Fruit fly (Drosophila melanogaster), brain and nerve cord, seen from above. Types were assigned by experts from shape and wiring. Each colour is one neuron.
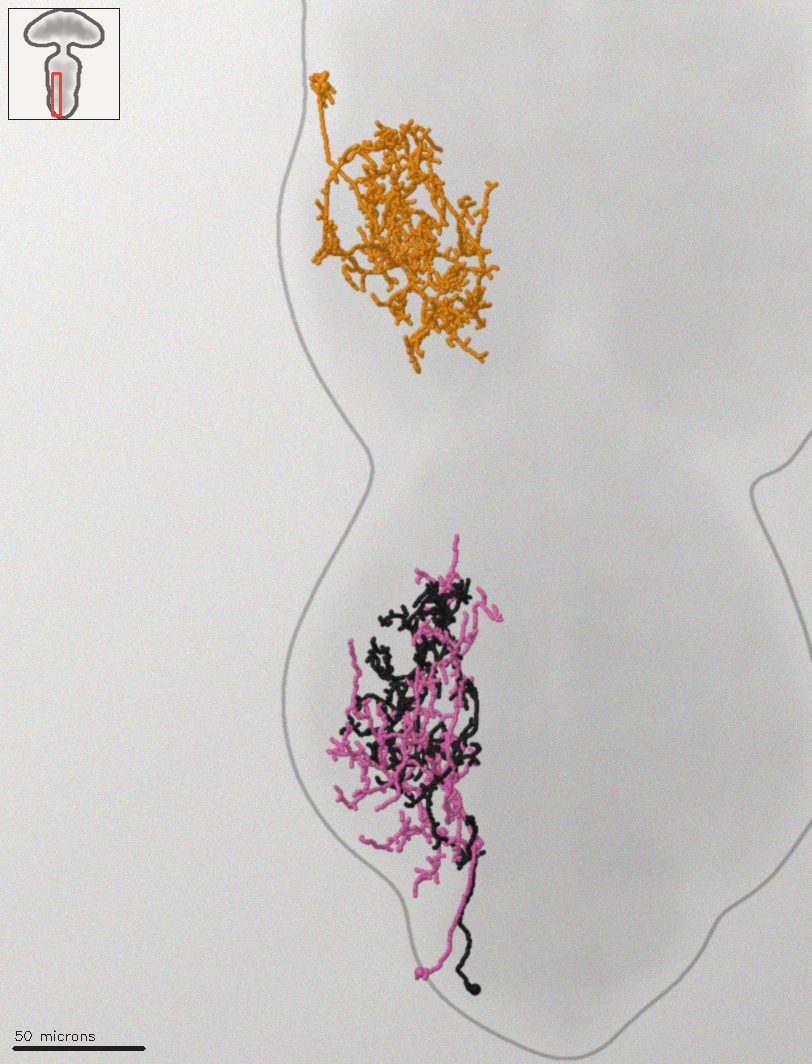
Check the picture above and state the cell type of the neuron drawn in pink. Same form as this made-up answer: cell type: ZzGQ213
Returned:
cell type: IN20A.22A051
